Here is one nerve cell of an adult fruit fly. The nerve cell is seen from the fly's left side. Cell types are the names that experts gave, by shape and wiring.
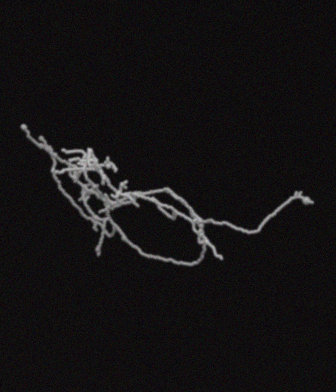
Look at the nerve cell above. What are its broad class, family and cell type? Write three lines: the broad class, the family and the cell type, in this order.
central-brain intrinsic neuron
hemilineage PSp3
CB2737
